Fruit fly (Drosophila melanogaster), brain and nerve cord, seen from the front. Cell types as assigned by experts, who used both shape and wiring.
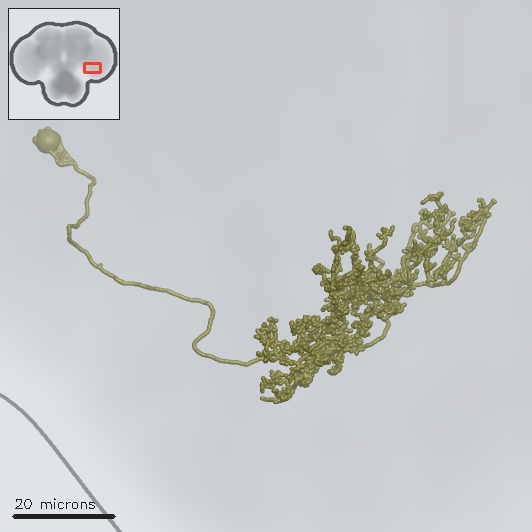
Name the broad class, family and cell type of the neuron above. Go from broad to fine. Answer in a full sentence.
An optic-lobe intrinsic neuron of the LPi family, type LPi2e.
